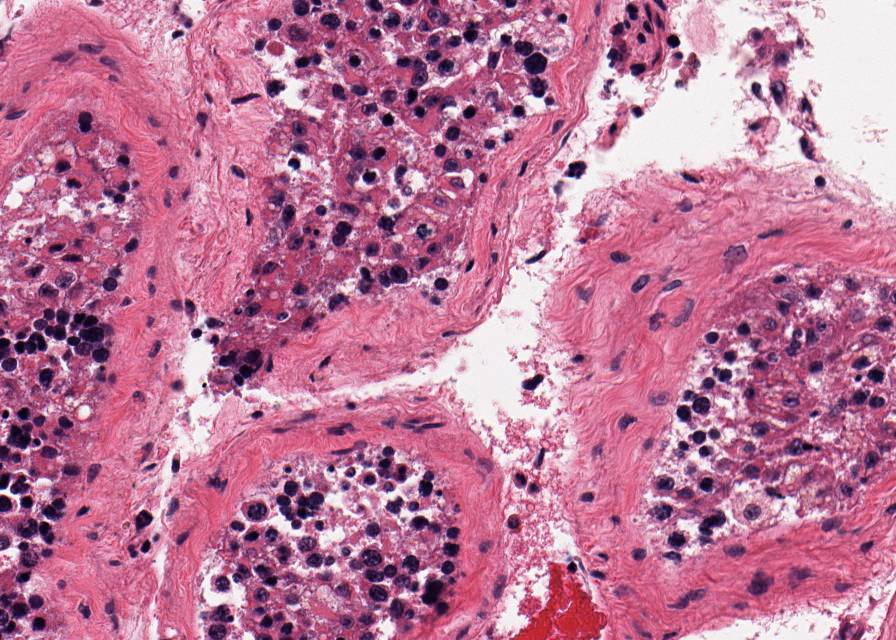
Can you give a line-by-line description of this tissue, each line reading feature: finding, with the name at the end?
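Tubule wall: thick band of pink, wavy, layered fibrous tissue around each tubule
Wall nuclei: elongated, spindle-shaped, flattened along the fibrous walls
Tubule contents: loosely arranged round cells with dark round nuclei
Cell cytoplasm: pink, with small clear vacuoles
Name: testis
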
